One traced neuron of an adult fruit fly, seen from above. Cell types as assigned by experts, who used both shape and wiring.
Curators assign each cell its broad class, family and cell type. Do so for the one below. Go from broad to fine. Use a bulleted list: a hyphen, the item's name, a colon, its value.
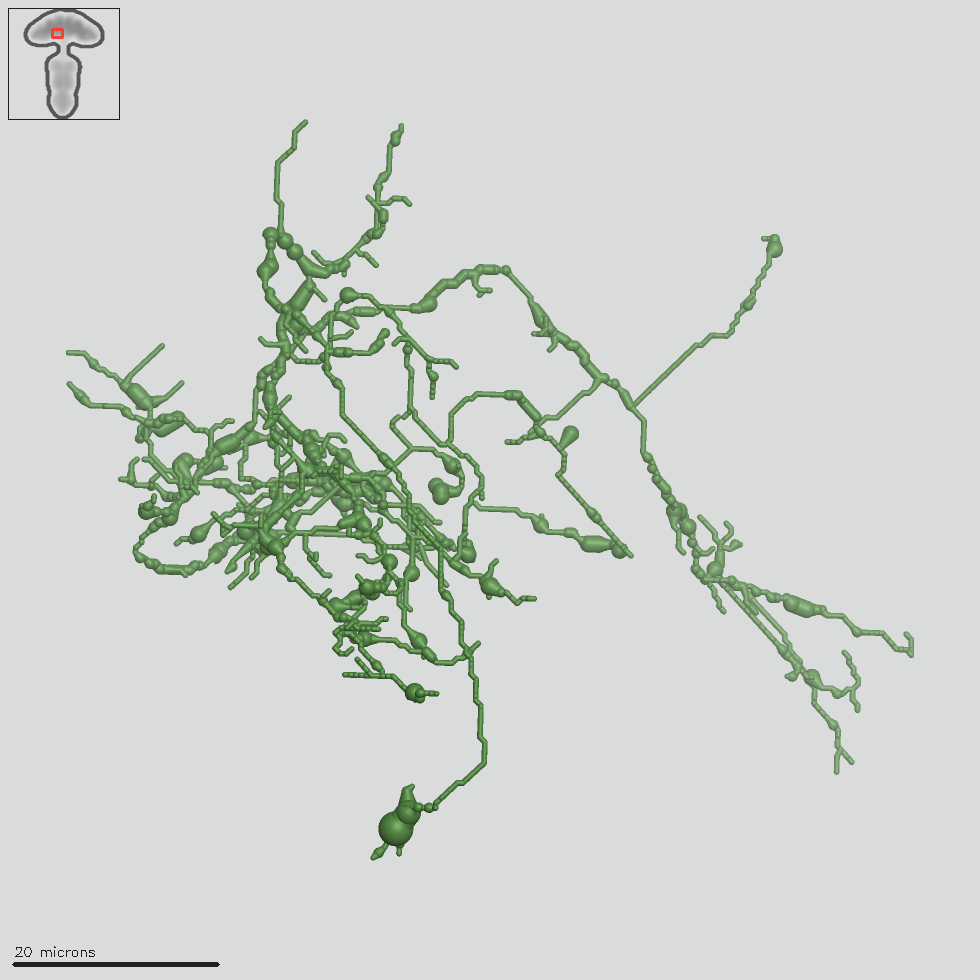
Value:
- broad class: central-brain intrinsic neuron
- family: hemilineage DM5_ventral
- cell type: CB1282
